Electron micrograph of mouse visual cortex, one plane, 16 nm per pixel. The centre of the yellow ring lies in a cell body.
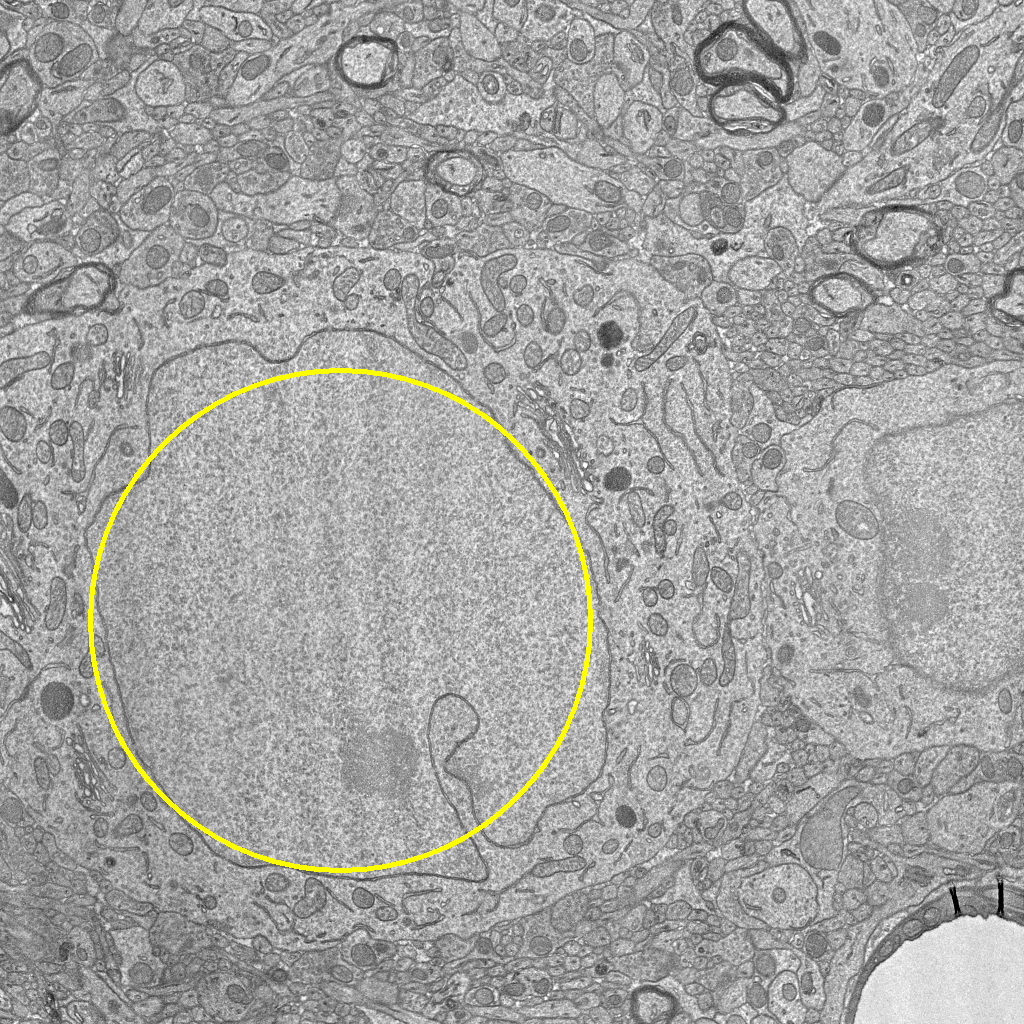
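Inhibitory neuron at the centre of the yellow ring, mouse visual cortex. A single deep, narrow fold of the nuclear envelope extends into the lower right of the nucleus. The chromatin, pale and evenly dispersed, has no dense clumps lining the envelope. In the lower half of the nucleus sits a rounded, moderately dark granular patch. Small round dark bodies are few and scattered in the cytoplasm.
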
